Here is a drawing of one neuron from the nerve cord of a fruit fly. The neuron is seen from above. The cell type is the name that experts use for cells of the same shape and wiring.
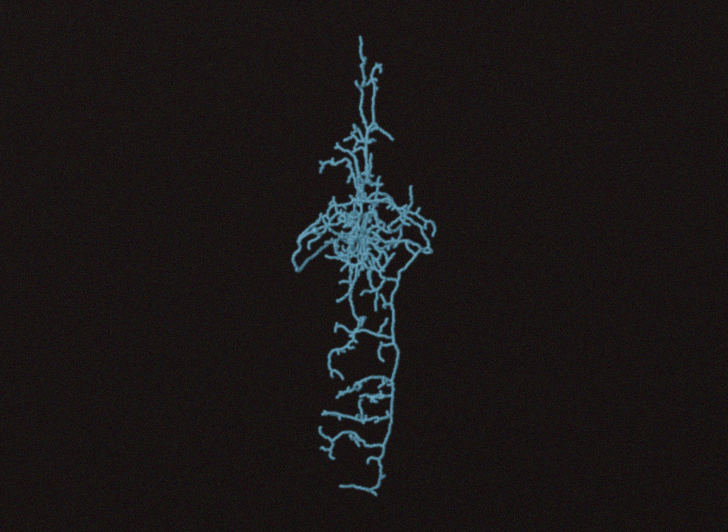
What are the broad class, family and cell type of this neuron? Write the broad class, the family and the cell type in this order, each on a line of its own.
nerve-cord intrinsic neuron
hemilineage 23B
IN23B095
